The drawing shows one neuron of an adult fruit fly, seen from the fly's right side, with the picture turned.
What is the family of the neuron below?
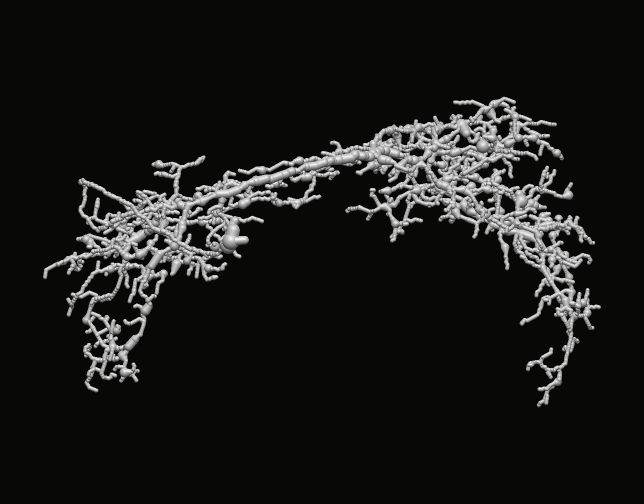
hemilineage SLPpl2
